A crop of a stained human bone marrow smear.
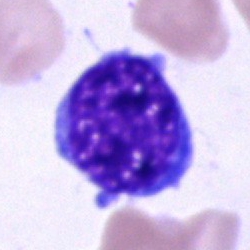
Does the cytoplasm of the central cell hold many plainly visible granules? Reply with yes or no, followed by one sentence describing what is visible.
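No. No distinct granules are seen in the cytoplasm.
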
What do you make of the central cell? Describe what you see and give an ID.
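Outline: roughly round, with a slightly irregular edge. Chromatin: dark purple and clumped, scattered with small pale spots. Cytoplasm: a thin blue rim, widest on the left side. A small blue bleb projects from the bottom edge of the cell. The cell is a blast.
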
